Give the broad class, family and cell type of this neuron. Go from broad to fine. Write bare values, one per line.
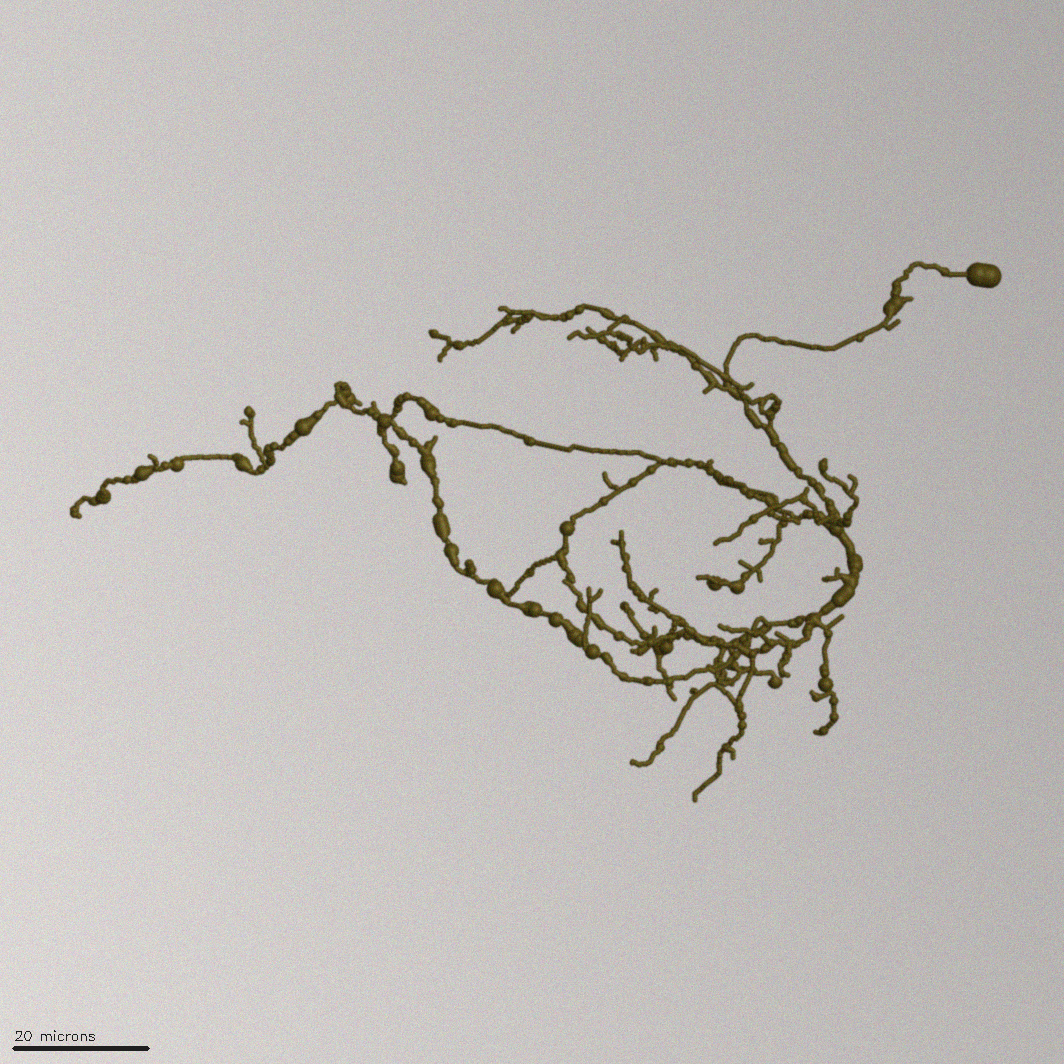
central-brain intrinsic neuron
hemilineage PSp3
PLP241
